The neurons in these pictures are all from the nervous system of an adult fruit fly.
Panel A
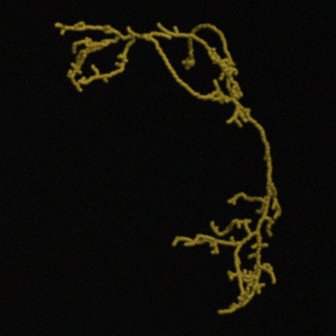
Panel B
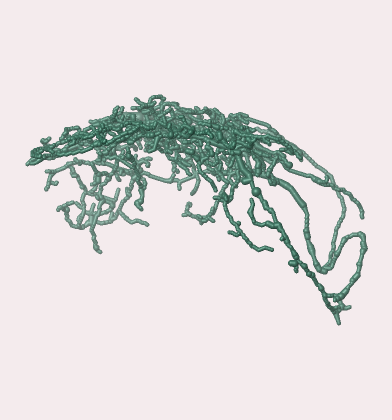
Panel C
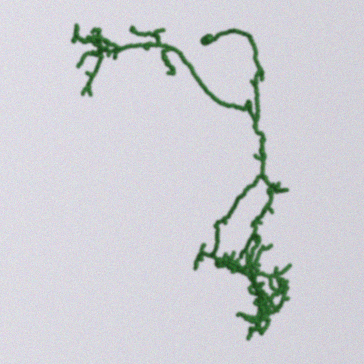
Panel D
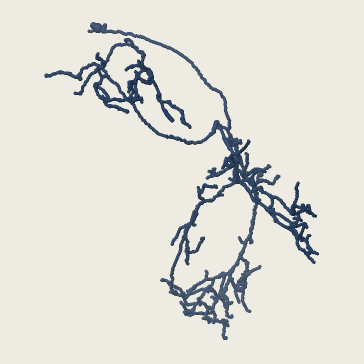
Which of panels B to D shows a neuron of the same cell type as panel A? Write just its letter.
C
